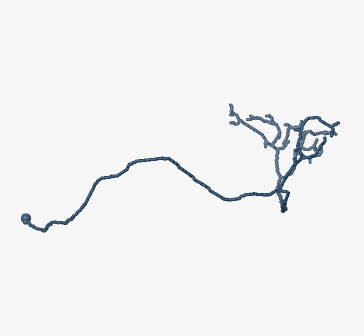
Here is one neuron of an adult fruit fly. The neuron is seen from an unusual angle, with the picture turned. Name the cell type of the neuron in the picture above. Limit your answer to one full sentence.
It is vDeltaA_b that is the cell type of the neuron.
